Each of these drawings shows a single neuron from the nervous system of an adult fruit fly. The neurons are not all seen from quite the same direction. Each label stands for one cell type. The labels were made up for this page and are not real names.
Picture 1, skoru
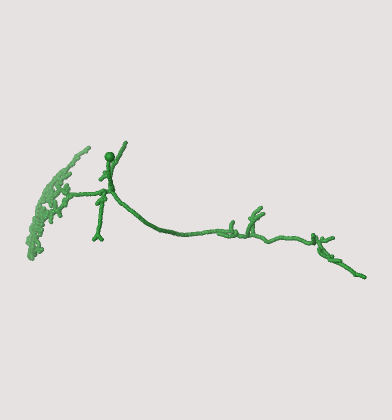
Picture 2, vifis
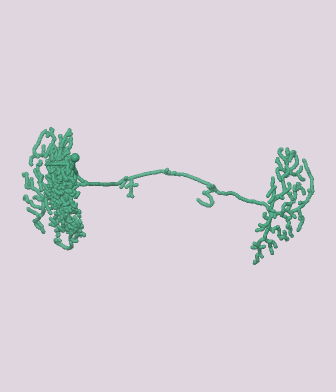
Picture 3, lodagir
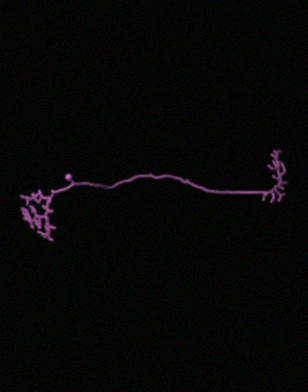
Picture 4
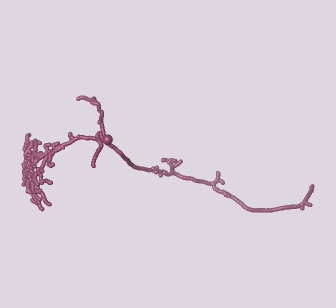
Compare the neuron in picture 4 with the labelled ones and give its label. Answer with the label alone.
skoru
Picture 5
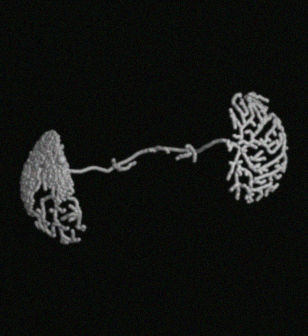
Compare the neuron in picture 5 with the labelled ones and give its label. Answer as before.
vifis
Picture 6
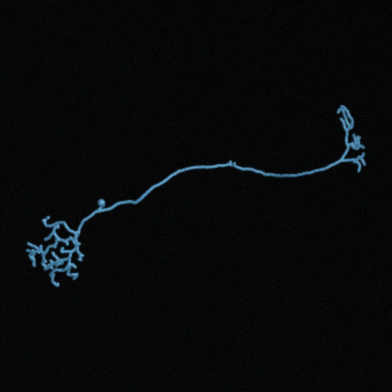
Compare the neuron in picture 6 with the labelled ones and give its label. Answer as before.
lodagir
